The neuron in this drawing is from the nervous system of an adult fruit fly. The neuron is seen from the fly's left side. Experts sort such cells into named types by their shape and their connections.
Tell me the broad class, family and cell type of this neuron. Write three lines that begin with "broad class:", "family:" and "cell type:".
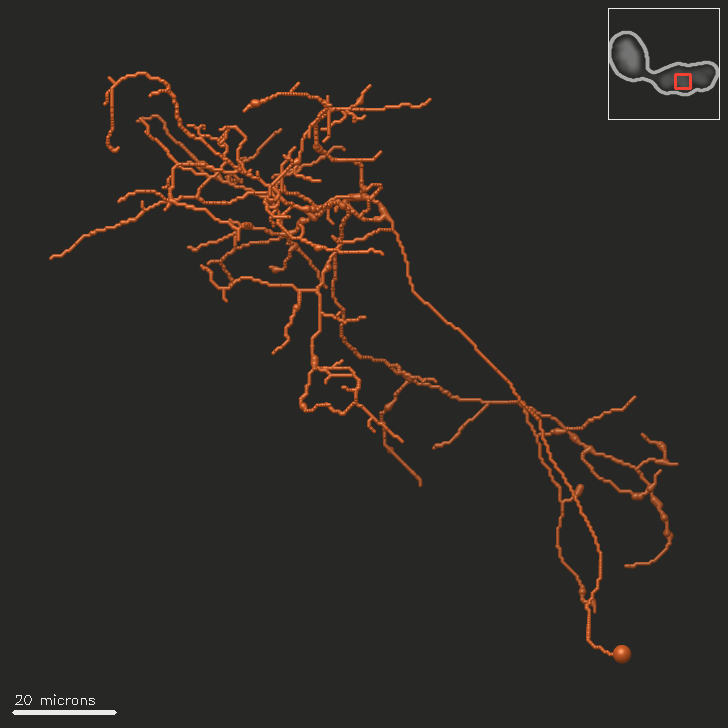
broad class: nerve-cord intrinsic neuron
family: hemilineage 12B
cell type: IN12B063_b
